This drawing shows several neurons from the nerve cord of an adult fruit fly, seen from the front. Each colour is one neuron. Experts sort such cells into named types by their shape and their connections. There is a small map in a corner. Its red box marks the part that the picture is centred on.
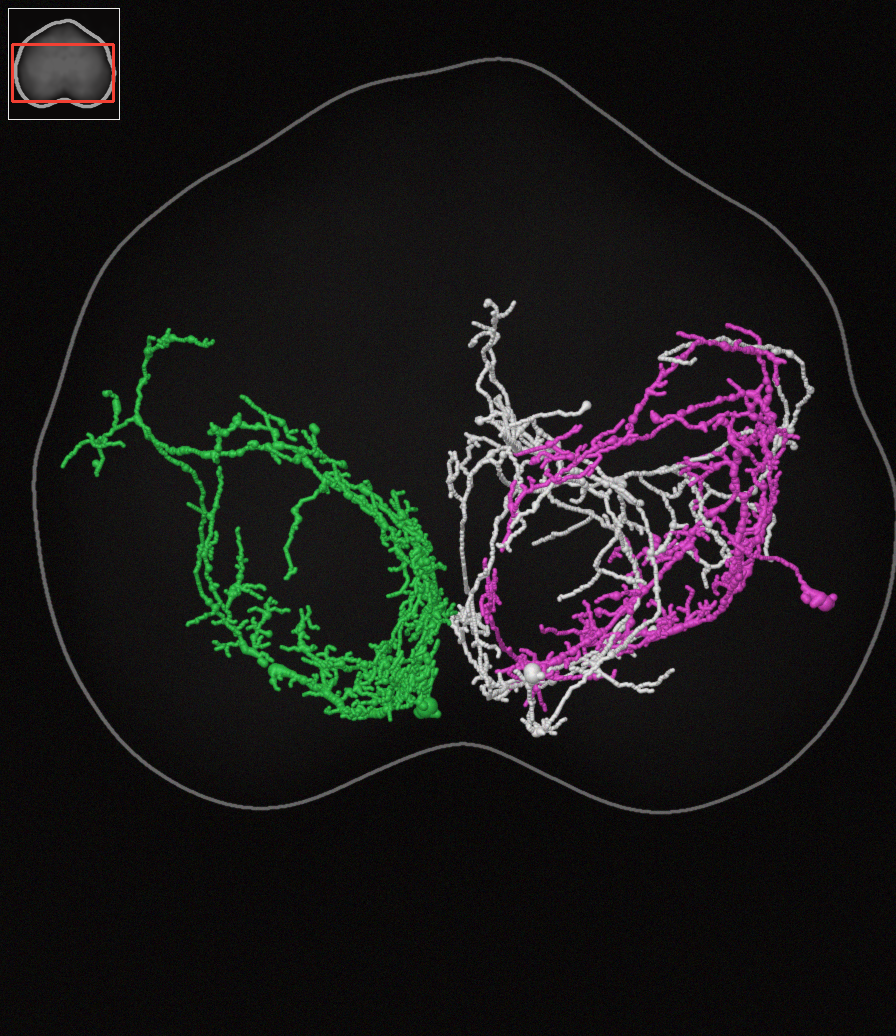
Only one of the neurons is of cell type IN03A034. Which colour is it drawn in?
magenta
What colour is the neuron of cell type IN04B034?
green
